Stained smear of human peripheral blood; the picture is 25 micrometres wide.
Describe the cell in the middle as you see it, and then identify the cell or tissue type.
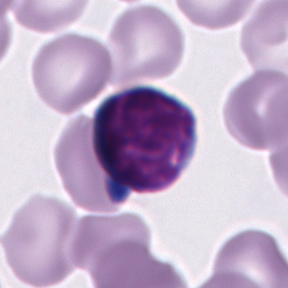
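The chromatin is dark purple and coarsely clumped. Such cytoplasm as can be seen stains deep blue and shows no distinct granules. At the lower-left edge, a small deep-blue bleb protrudes from the cell. This is a typical lymphocyte.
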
